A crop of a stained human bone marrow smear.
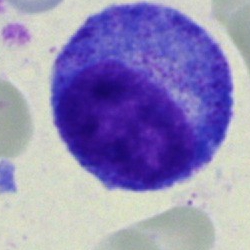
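Promyelocyte, the central cell in a stained human bone marrow smear. The chromatin stains dark purple, mottled with darker patches. Abundant cytoplasm forms a broad crescent on the upper-right side of the nucleus and contains scattered fine purple granules. A paler zone of cytoplasm lies against the upper-right border of the nucleus.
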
